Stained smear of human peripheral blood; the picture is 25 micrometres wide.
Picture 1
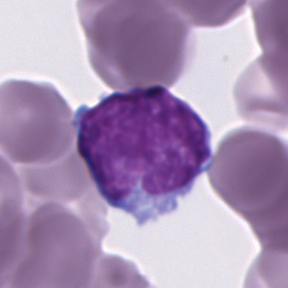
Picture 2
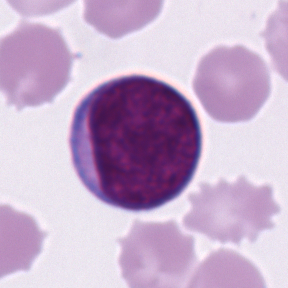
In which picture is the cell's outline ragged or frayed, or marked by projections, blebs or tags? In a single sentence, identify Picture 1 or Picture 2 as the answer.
What Picture 1 shows is a cell with a rough edge.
